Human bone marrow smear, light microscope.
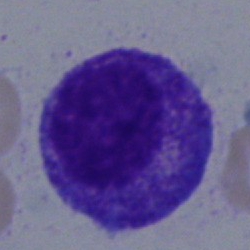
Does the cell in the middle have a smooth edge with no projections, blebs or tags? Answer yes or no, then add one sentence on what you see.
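No. The cell outline is nearly round, with a small pointed bulge at the bottom edge.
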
